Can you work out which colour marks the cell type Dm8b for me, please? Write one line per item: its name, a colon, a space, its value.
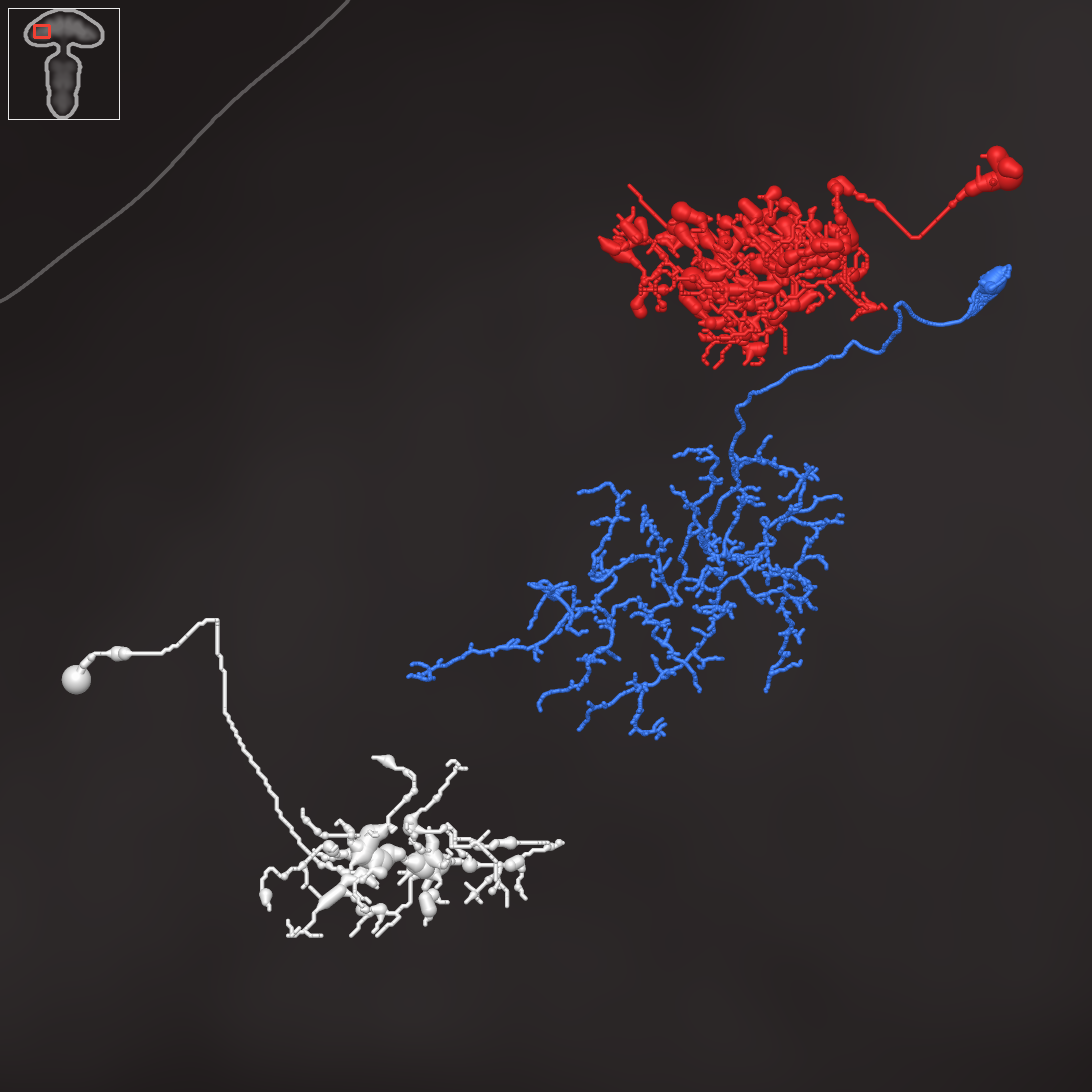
colour: white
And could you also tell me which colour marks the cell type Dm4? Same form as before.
colour: red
